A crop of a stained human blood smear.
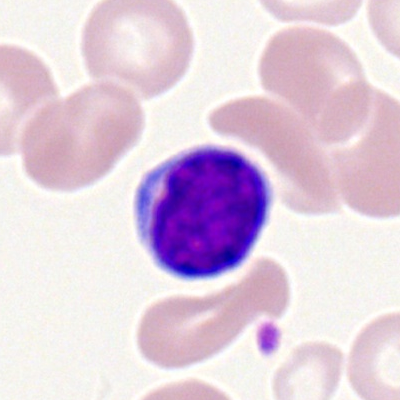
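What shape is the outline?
Smooth, nearly round.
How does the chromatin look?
Dense, dark purple, coarsely clumped.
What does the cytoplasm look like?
A scant pale blue rim, mainly on the left, without vacuoles.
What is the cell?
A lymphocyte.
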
